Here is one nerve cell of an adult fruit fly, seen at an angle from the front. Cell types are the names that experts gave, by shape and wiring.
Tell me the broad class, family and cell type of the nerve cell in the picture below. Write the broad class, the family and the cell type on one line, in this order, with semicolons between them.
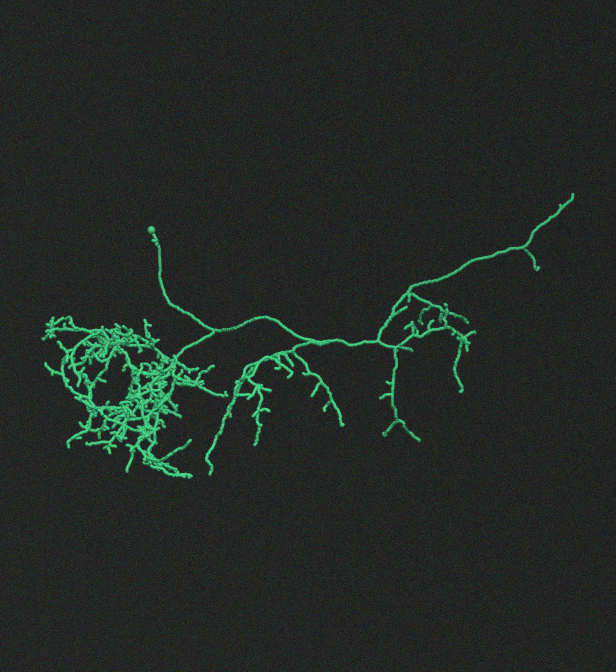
nerve-cord intrinsic neuron; hemilineage 18B; IN18B014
